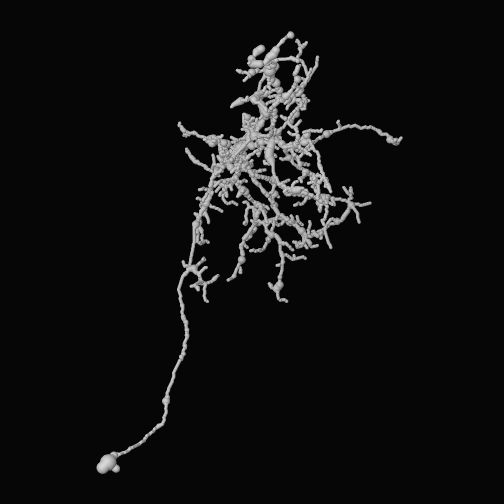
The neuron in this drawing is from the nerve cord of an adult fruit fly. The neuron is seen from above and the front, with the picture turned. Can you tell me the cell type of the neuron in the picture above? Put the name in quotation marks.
"IN13B056"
